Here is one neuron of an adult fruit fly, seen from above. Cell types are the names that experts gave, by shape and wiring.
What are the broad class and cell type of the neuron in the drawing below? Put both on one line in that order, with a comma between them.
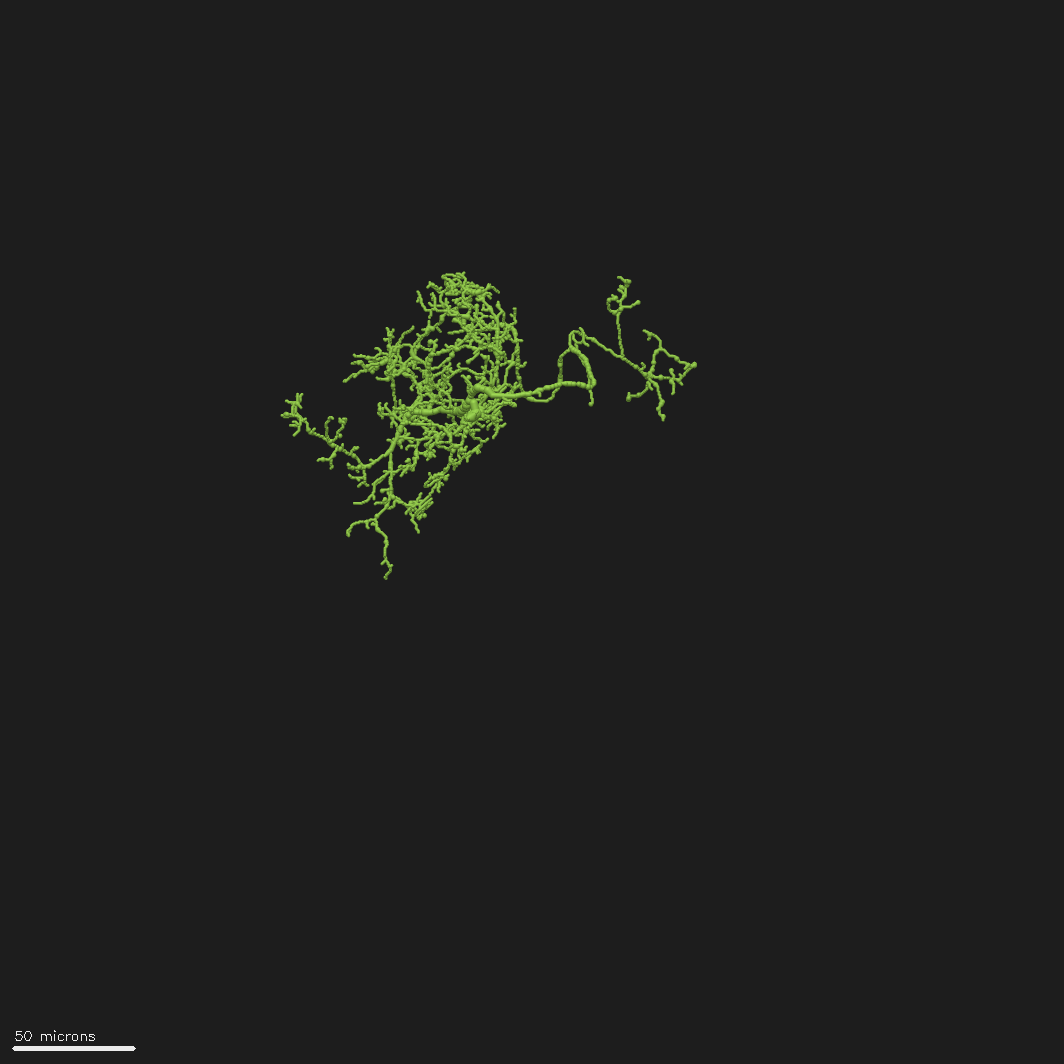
central-brain intrinsic neuron, CRE023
